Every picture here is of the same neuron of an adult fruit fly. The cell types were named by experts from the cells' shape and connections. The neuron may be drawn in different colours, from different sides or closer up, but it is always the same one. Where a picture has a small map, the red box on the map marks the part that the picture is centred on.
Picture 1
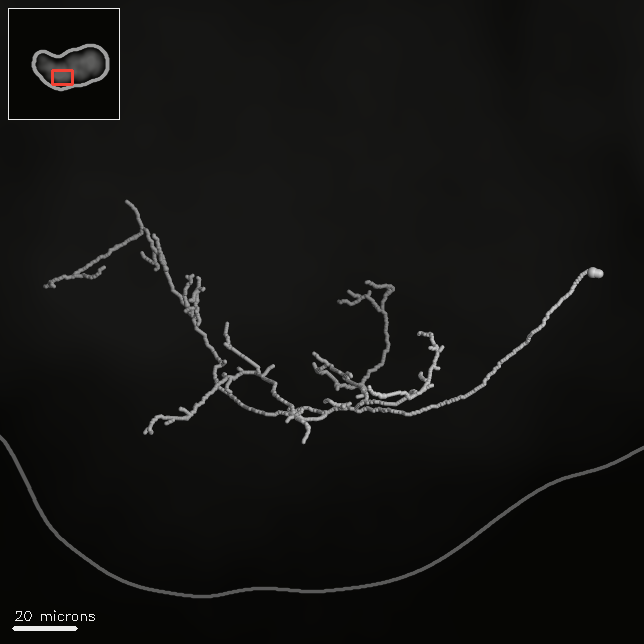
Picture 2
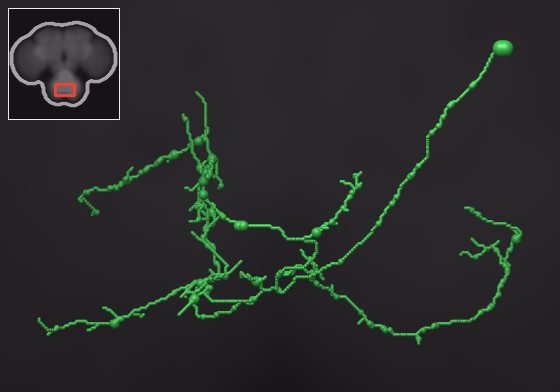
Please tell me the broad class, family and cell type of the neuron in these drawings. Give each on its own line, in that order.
nerve-cord intrinsic neuron
hemilineage 09B
IN09B053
